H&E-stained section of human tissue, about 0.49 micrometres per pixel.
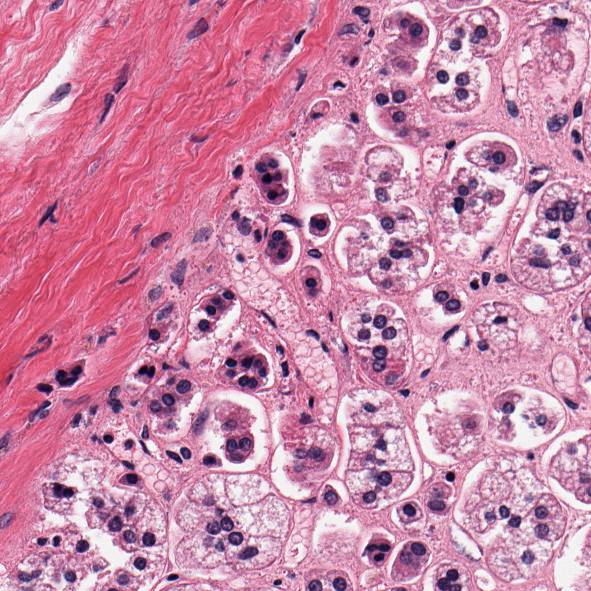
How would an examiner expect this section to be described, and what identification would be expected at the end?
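A band of dense fibrous tissue occupies the upper left corner, with scattered spindle-shaped dark nuclei aligned parallel to its collagen fibres. Cellular nests fill the rest of the field. Most of their cells have pale, finely vacuolated, foamy cytoplasm, and their nuclei are small, round and darkly stained. The section is of the adrenal gland.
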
